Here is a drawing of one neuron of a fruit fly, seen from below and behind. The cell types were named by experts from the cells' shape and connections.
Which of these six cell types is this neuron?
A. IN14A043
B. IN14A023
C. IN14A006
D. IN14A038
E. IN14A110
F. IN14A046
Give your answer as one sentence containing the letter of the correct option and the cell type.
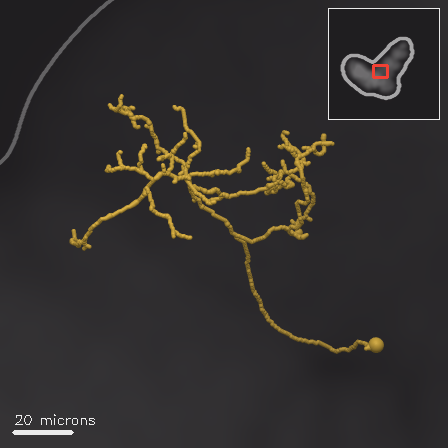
The cell type IN14A046, option F, is that of the neuron.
